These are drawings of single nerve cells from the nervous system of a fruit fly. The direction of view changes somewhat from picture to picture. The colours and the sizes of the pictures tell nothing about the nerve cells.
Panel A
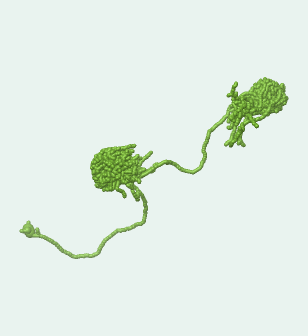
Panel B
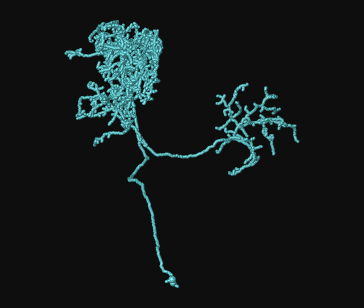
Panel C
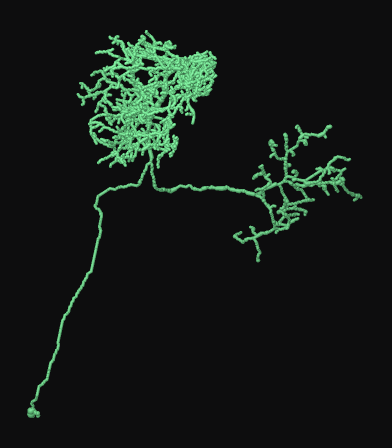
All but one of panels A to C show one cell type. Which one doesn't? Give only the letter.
A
